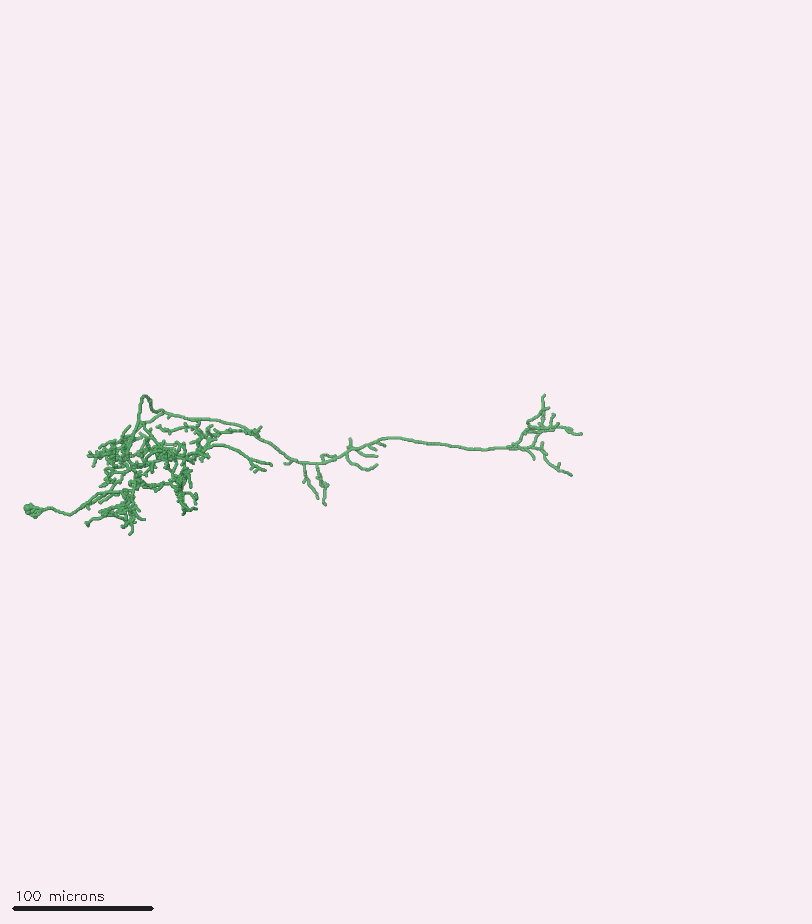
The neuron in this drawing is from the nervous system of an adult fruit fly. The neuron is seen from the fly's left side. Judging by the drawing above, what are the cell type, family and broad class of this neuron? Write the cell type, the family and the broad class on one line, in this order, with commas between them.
IN14B002, hemilineage 14B, nerve-cord intrinsic neuron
